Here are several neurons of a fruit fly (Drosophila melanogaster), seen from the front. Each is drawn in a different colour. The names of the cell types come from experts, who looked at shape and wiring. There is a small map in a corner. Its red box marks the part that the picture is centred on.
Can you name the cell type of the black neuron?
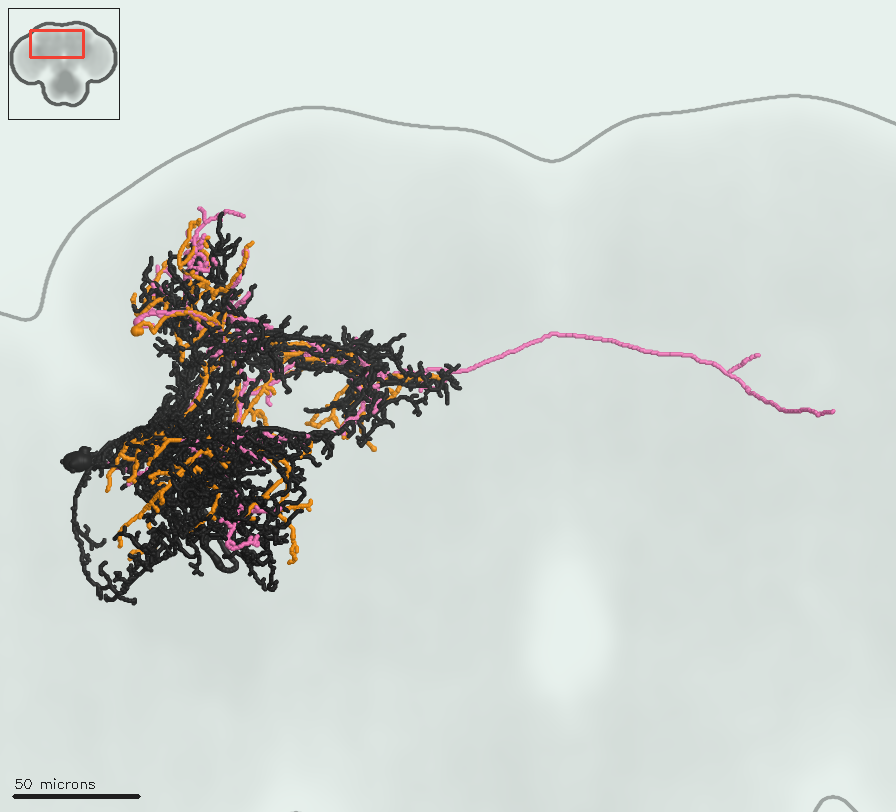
AVLP215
